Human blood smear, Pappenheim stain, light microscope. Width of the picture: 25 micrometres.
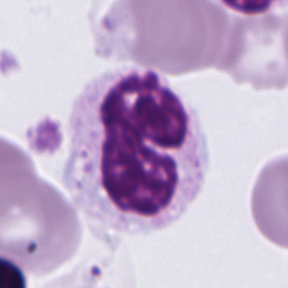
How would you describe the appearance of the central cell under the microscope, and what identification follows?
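The chromatin looks dark purple and coarsely clumped, and I see no nucleoli in the nucleus. The cytoplasm is a pale lilac-pink, with fine violet granules scattered through it. The nucleus comes to roughly 12 by 8 micrometres. I'd call it a band neutrophil.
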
